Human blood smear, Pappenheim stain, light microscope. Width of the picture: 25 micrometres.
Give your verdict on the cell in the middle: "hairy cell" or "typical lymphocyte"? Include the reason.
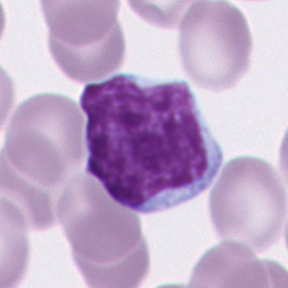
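This is a typical lymphocyte, not a hairy cell. What decides it is the cytoplasm: only a thin rim, widest at the lower right, the nucleus filling about 80% of the cell's area.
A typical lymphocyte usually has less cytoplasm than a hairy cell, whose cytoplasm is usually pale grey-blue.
The rim here is pale blue. Beyond that I note an angular outline, fairly straight edges meeting at corners, about 13 micrometres across, and dark purple mottled chromatin with denser clumps between paler patches.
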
